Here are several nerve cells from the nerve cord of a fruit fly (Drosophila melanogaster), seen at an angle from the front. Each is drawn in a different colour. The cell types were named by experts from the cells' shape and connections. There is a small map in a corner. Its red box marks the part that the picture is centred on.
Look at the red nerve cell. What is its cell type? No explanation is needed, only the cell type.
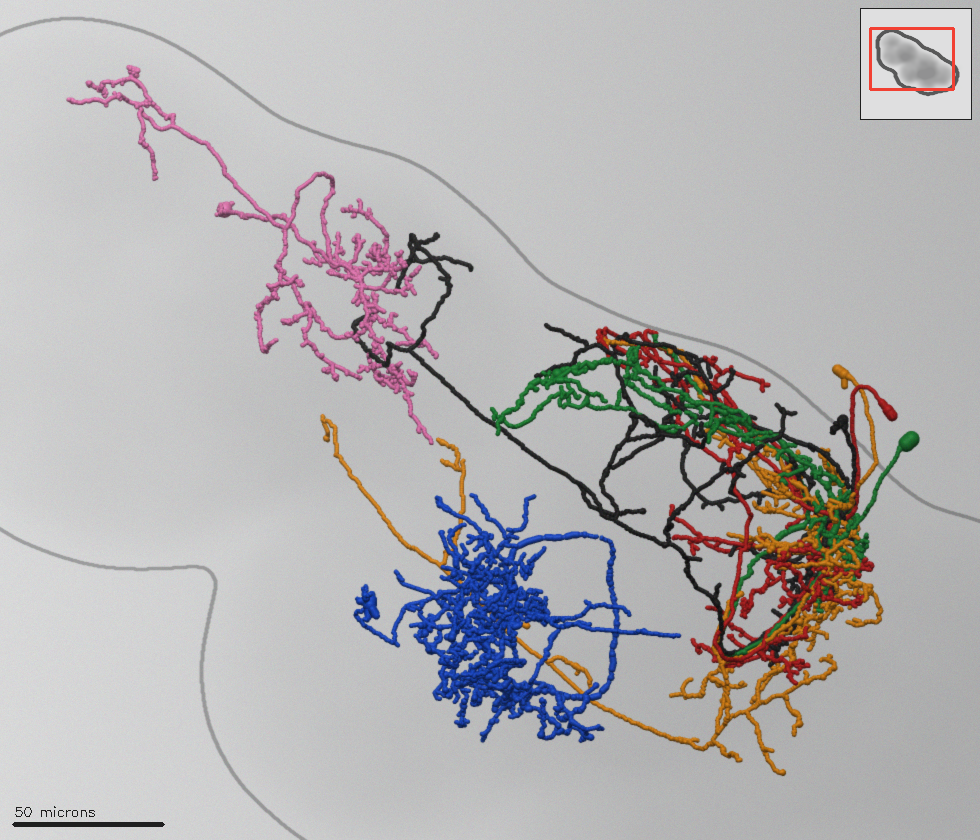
IN17A113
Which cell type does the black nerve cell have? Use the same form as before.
IN17A116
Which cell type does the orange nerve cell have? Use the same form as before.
IN17A093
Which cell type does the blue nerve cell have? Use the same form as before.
IN17B015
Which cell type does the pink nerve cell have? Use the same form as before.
INXXX423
